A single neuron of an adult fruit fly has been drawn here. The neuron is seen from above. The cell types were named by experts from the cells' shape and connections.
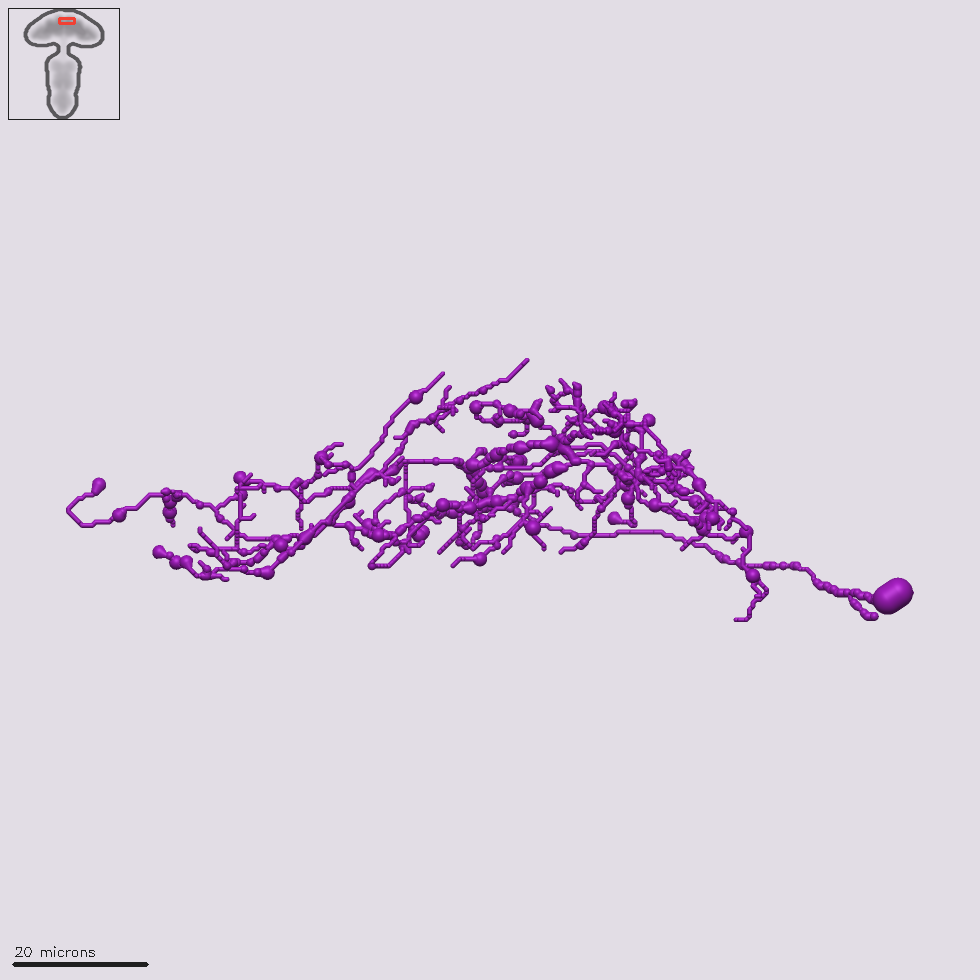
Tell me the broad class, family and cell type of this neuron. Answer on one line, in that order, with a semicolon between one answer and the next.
central-brain intrinsic neuron; hemilineage MD_SA1; GNG621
